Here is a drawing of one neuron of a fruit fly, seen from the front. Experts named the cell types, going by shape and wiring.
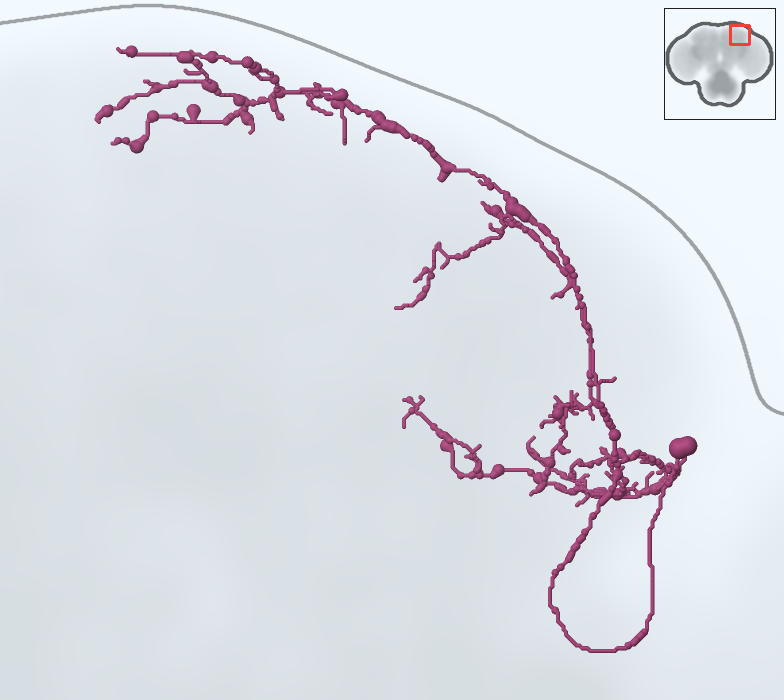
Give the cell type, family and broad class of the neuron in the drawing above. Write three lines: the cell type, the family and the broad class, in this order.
LHAV4d1
hemilineage LHl1
central-brain intrinsic neuron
